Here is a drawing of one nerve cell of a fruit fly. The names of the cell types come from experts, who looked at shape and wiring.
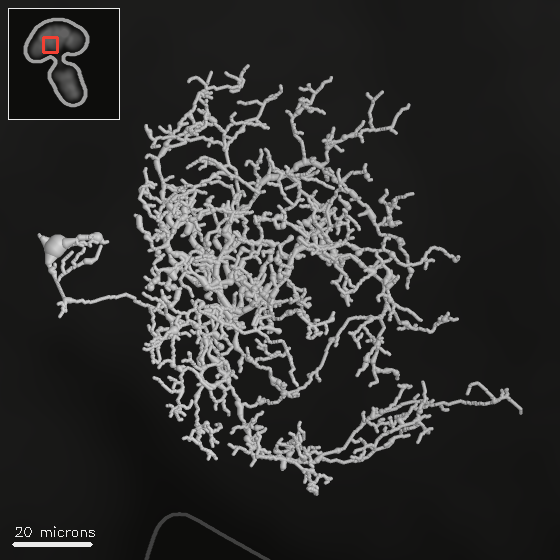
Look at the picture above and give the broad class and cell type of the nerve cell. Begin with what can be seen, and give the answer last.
It lies in the brain. Its cell body lies on the left of the picture. From left to right in the picture it spans about 130 microns. This is a central-brain intrinsic neuron. Its cell type is GNG140.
